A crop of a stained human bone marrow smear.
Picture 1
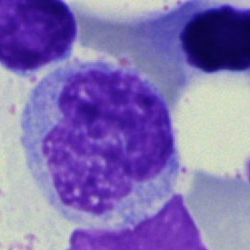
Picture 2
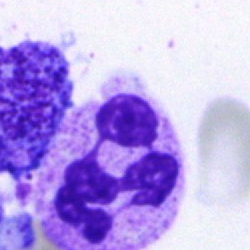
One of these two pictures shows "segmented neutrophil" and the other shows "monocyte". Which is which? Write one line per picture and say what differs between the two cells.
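The cell in picture 1 is a monocyte. The nucleus fills most of the cell.
The cell in picture 2 is a segmented neutrophil. The cytoplasm is plentiful and pale pinkish-lilac.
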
